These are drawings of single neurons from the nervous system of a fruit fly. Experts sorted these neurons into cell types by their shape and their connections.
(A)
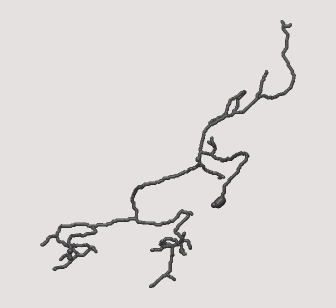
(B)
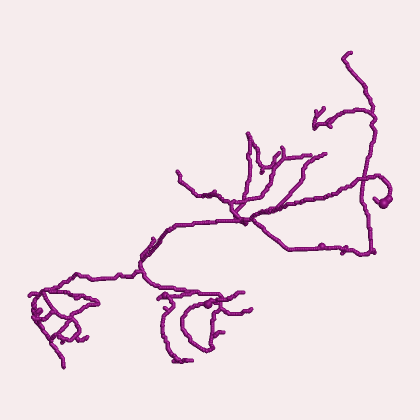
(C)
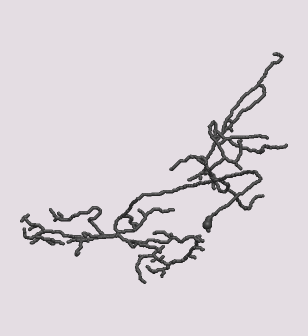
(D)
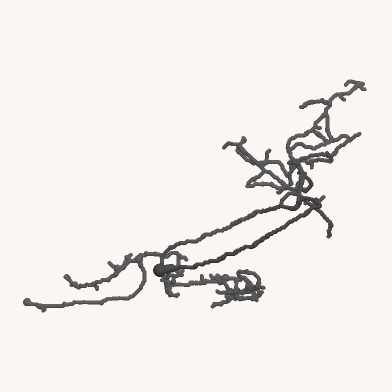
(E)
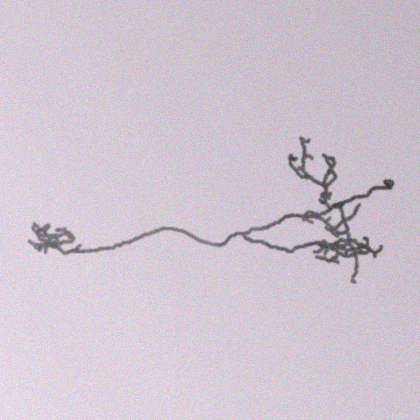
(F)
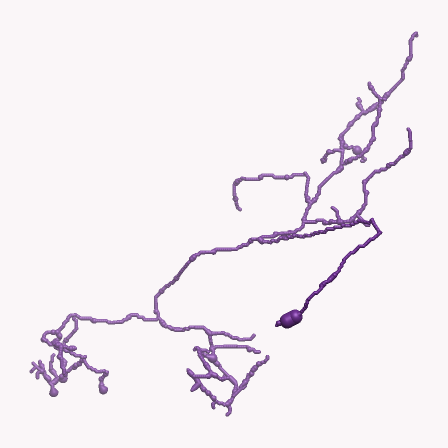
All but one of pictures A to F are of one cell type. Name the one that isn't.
Picture E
